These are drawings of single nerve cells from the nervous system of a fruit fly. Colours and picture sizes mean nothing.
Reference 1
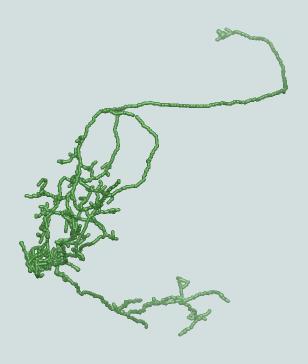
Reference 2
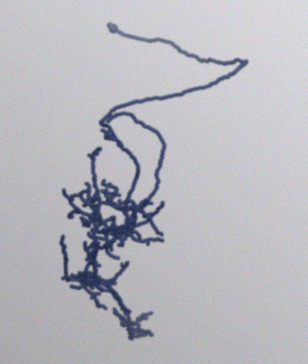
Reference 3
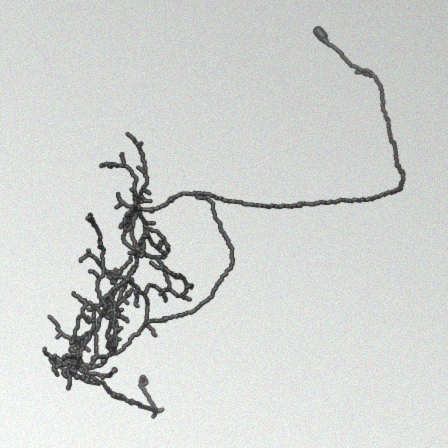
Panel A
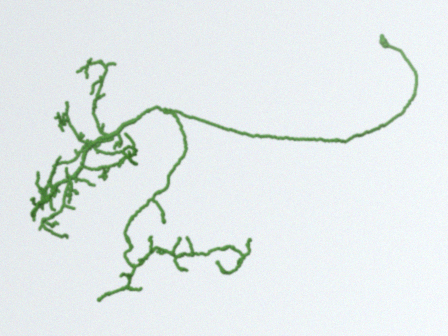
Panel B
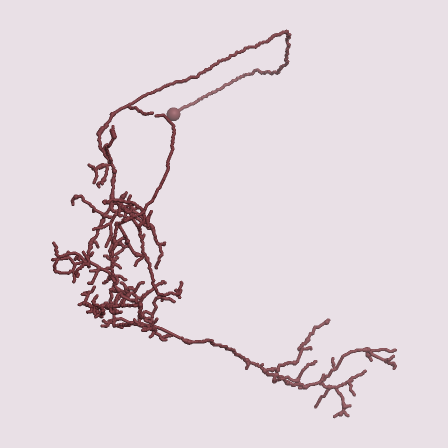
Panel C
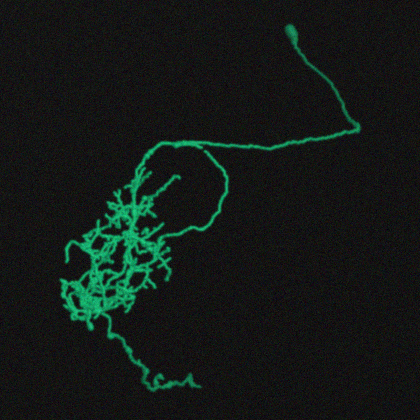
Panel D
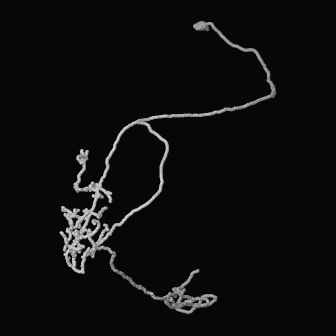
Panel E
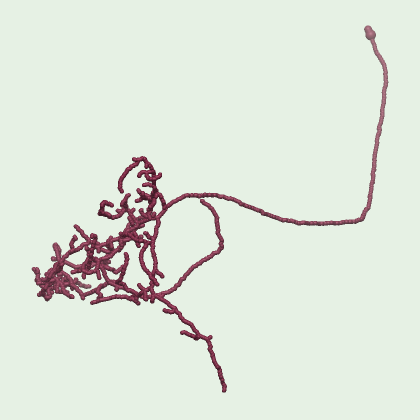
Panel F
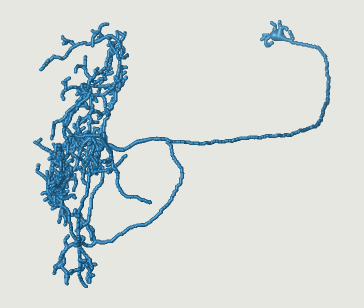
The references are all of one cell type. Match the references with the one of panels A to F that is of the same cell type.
C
